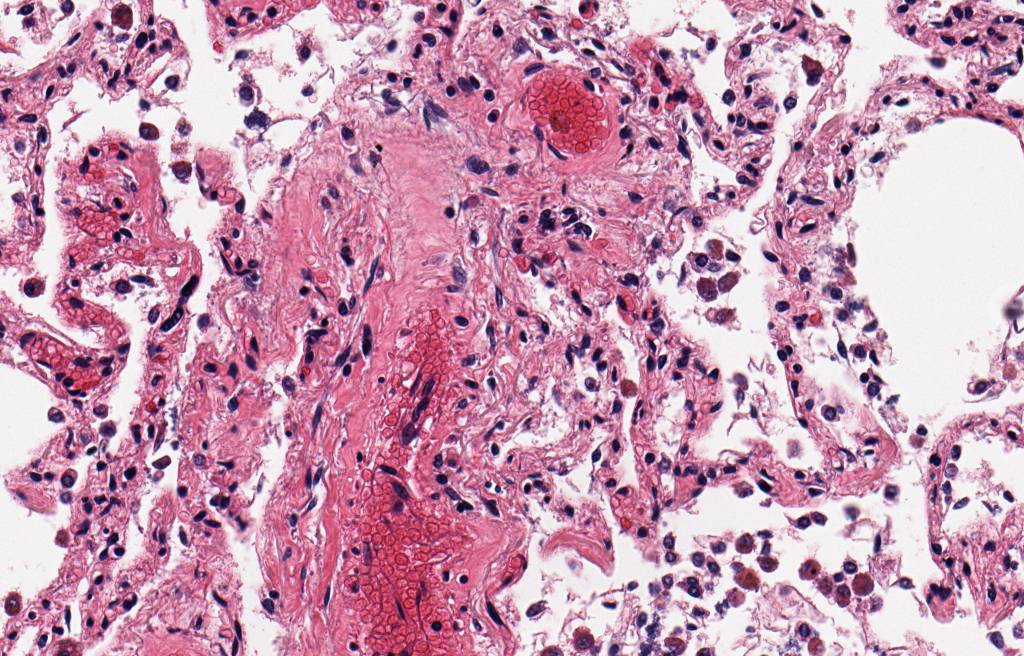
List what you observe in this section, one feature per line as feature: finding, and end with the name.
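Septa: thin and branching, outlining many empty airspaces
Septal lining: cells with flattened dark nuclei
Central band: broad, dense and pink, running down the middle
Collagen in band: wavy strands, mostly top to bottom
Macrophages: rounded, brown granular cytoplasm, free in lower right airspaces
Name: lung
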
